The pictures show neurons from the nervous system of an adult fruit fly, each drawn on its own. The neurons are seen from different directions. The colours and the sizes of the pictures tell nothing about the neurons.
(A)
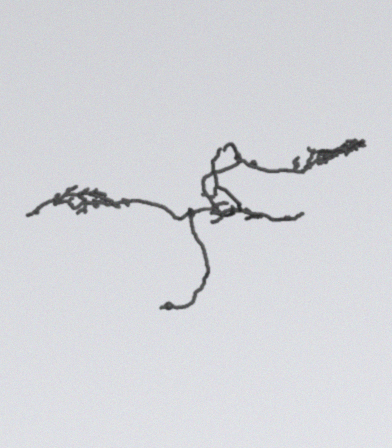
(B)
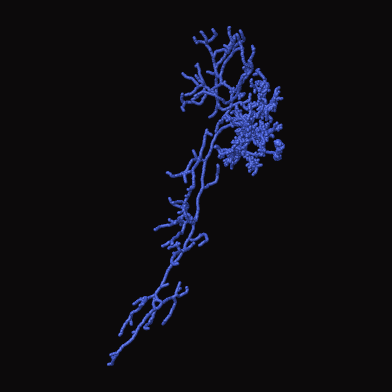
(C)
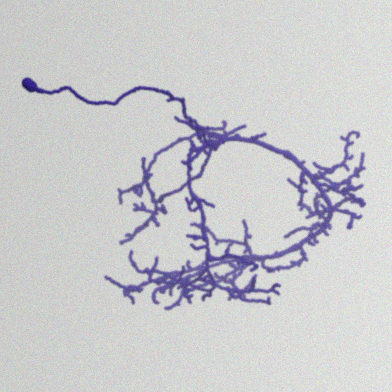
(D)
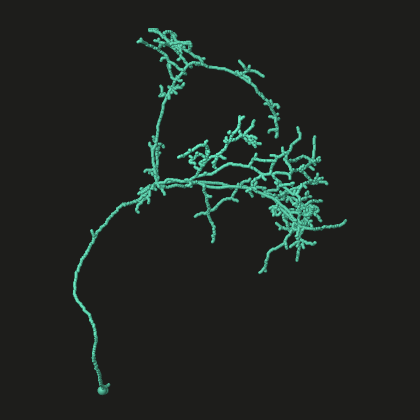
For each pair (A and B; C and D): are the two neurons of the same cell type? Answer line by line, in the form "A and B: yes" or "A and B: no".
A and B: no
C and D: yes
